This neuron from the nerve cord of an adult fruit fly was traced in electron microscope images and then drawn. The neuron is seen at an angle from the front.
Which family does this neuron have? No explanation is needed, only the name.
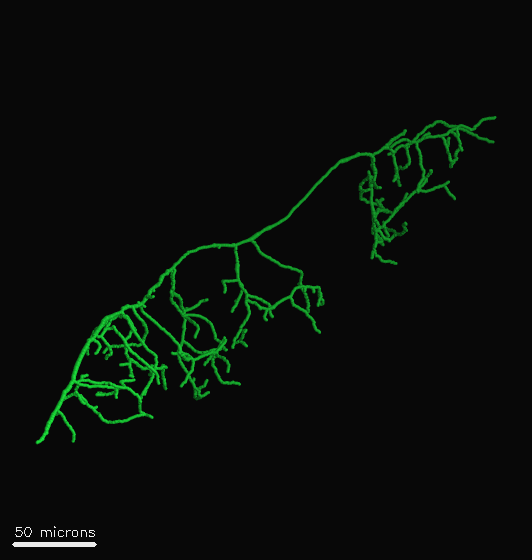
DNge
